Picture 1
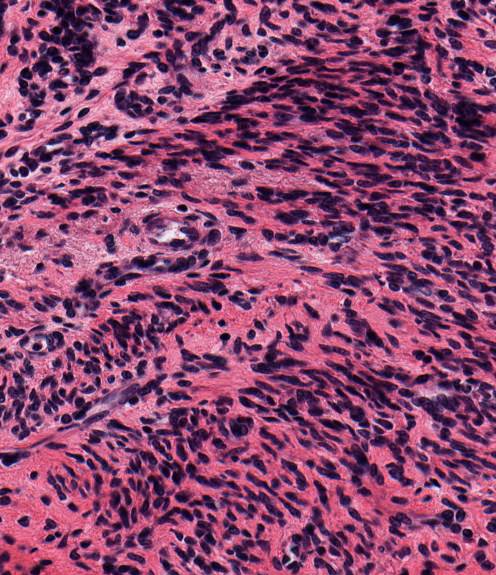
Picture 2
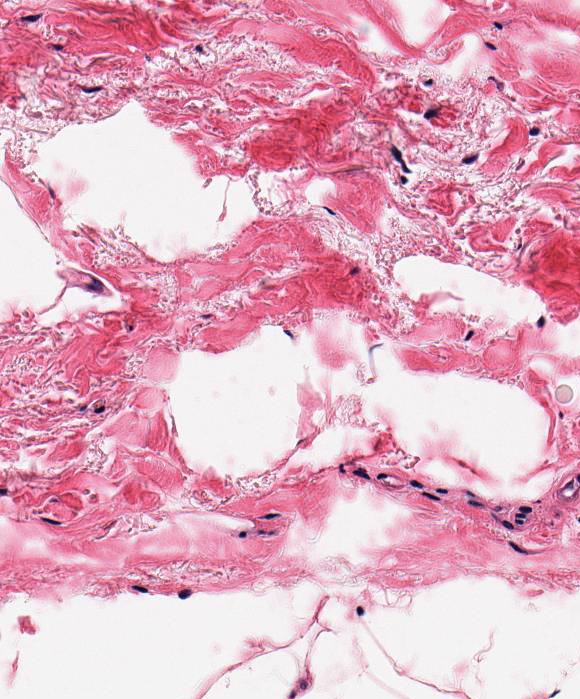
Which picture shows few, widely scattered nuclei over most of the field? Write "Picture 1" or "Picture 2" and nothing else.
Picture 2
